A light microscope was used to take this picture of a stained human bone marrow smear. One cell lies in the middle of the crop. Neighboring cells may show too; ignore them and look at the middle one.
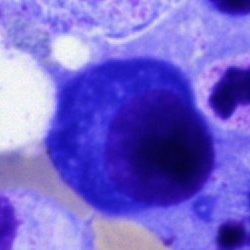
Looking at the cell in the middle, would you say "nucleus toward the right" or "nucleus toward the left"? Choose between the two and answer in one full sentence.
The nucleus is placed toward the right, whether upper, middle or lower.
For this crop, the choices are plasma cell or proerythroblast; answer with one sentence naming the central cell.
To answer, the cell in the center of the crop is a plasma cell.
